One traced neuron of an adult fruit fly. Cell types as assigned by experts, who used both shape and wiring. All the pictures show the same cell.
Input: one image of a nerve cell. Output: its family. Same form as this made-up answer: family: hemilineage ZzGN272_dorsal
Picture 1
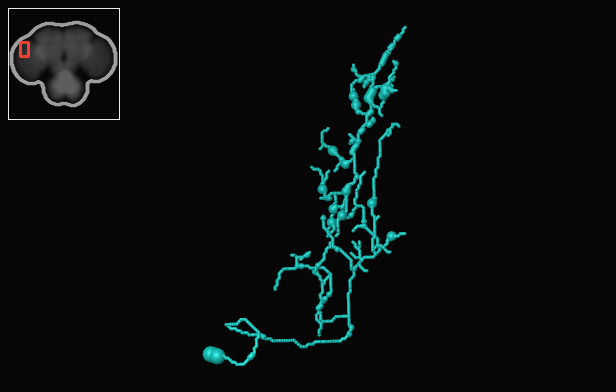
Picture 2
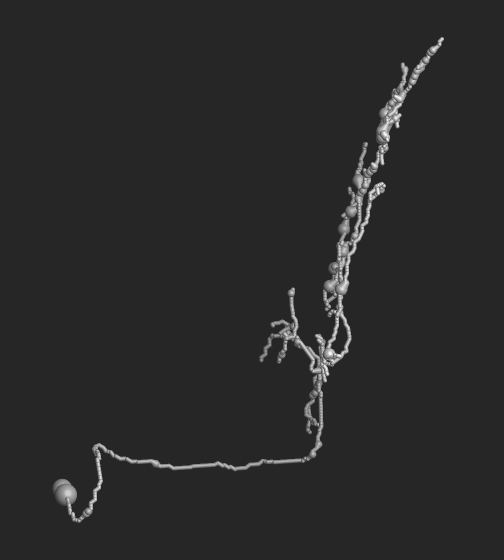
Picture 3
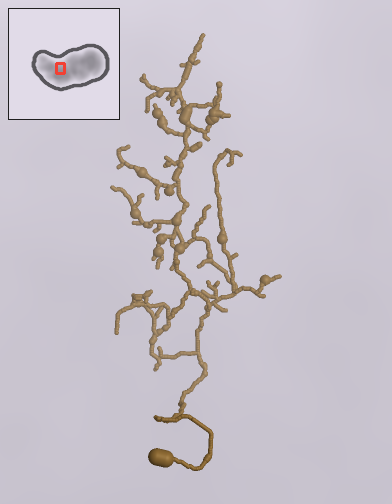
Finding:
family: Cm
